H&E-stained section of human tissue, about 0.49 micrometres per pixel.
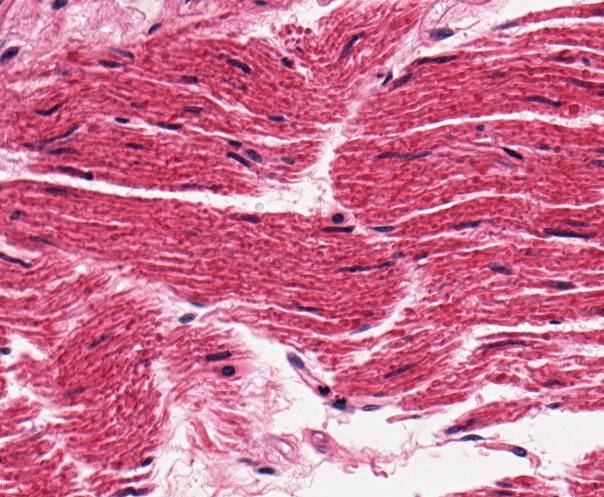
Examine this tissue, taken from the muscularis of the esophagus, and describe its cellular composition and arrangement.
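Bundles of muscle fibres fill the field, running mostly left to right, some sweeping obliquely. Dark, elongated oval nuclei lie scattered within the fibres, aligned along the fibre length. Notice: no glands, epithelium or fat cells.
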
